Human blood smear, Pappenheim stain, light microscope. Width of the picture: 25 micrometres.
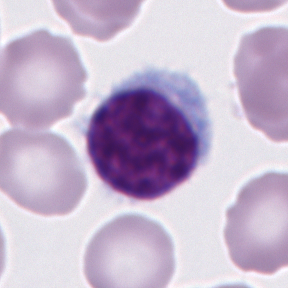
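Hairy cell, at the centre of a stained peripheral blood smear. The nucleus is round in outline, about 9 micrometres across, and lies toward the lower left of the cell, filling about 70% of its area. Its chromatin is dense and coarsely clumped, with darker masses separated by paler patches. The pale blue cytoplasm forms a rim that is widest on the upper right side of the nucleus, and along the upper right its outer edge is ragged and fuzzy.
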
